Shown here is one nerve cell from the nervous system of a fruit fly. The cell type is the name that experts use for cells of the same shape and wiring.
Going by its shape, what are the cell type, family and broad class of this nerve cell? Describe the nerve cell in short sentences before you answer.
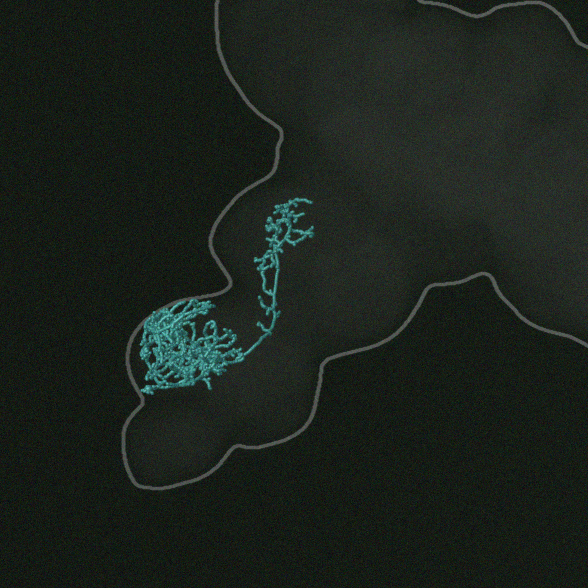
As drawn here it is about as wide as it is tall. Its cell type is IN12A010. The family is hemilineage 12A. It is a nerve-cord intrinsic neuron.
